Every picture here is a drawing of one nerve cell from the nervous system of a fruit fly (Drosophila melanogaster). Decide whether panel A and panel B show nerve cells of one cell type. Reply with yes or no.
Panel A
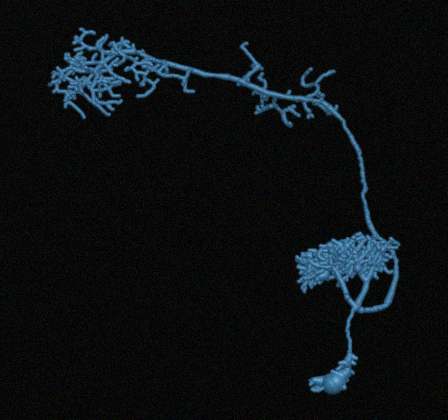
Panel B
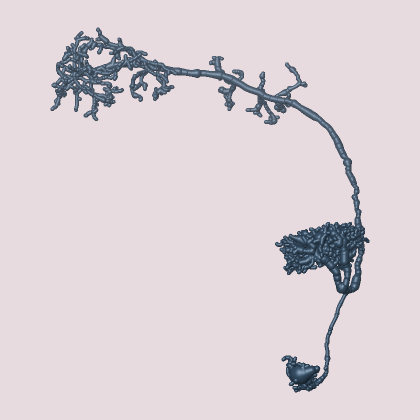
yes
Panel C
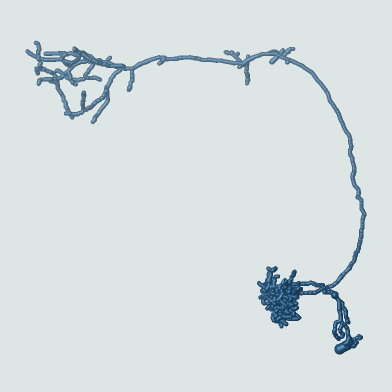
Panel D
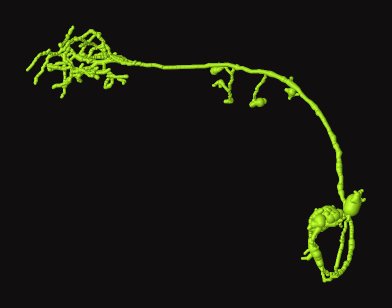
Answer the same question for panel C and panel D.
no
